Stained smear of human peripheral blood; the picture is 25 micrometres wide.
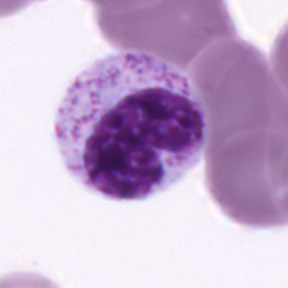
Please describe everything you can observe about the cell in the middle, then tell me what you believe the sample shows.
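This cell measures about 13 micrometres across, and its nucleus lies toward the lower right, filling about 50% of the cell's area. The chromatin is dark purple and coarsely clumped, and no nucleoli are visible. The cytoplasm is pale pinkish-lilac, with its widest band at the upper left of the cell. The cell is a band neutrophil.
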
